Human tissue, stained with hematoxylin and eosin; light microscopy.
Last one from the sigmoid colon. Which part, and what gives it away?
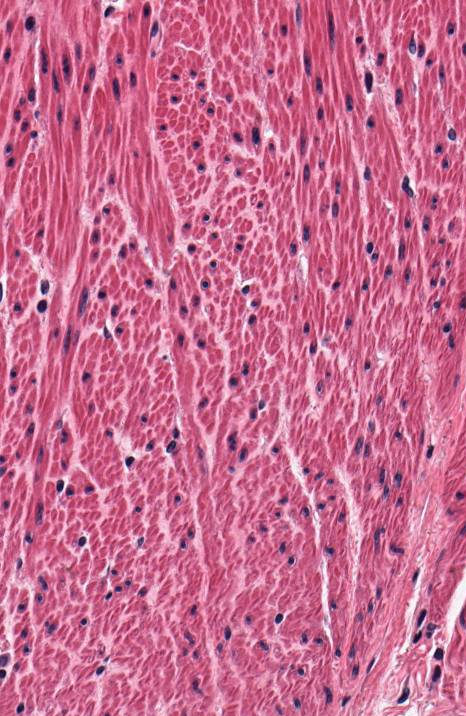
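What fills the field is smooth muscle: closely packed muscle fibres, with no epithelium anywhere. In a broad central band fibres are cut across; at left and right, lengthwise.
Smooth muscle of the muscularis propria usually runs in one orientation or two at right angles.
Central nuclei appear as small round dark-purple dots in the cross-cut fibres.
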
